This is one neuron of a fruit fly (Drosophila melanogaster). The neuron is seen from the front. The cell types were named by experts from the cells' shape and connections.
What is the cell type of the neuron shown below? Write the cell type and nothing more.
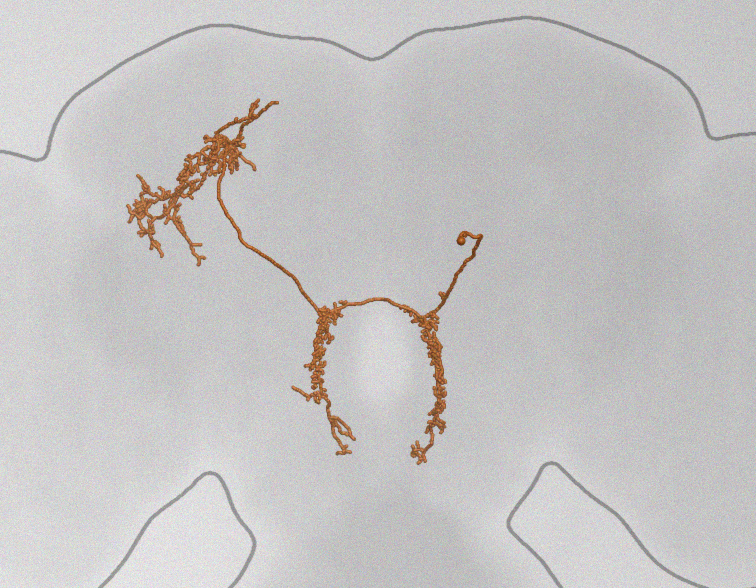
mAL_m1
